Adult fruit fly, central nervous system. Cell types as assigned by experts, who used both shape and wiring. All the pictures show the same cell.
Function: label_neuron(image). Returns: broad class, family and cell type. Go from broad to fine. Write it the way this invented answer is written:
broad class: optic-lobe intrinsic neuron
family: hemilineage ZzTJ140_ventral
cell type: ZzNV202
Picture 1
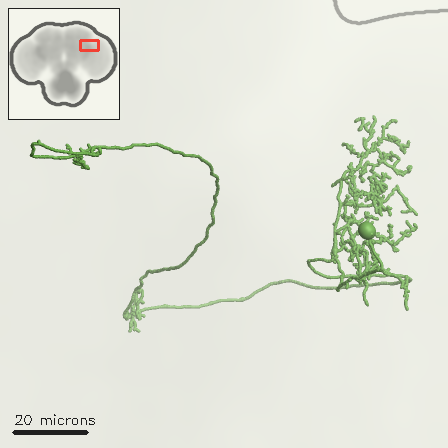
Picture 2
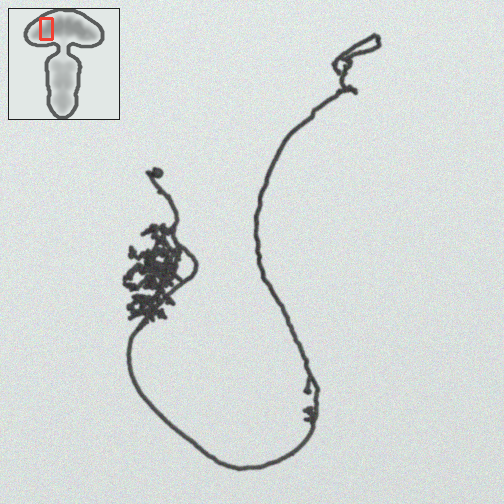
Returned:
broad class: visual projection neuron
family: MeTu
cell type: MeTu4a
